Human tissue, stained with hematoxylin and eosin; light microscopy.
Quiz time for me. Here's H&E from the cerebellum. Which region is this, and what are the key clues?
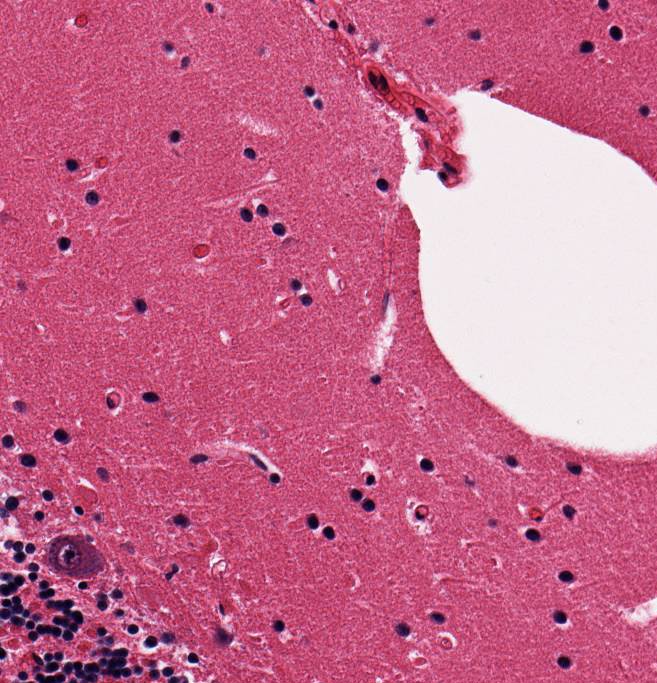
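The field shows the molecular layer. Most of it is finely fibrillar pink neuropil with sparse, scattered small round dark nuclei.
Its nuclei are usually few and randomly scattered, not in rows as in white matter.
At lower left, a large neuron with ample purplish cytoplasm tops a packed cluster of small dark-blue nuclei.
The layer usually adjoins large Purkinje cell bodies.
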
